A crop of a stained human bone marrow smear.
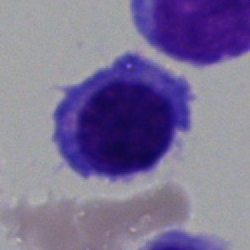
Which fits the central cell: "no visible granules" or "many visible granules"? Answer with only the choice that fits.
No visible granules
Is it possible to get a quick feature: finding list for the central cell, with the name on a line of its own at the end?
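Projection: fine, pointed, from upper left edge
Nucleus: fills most of the cell
Cytoplasm: narrow rim, deep blue
Chromatin: dark purple, dense in appearance
Name: plasma cell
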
